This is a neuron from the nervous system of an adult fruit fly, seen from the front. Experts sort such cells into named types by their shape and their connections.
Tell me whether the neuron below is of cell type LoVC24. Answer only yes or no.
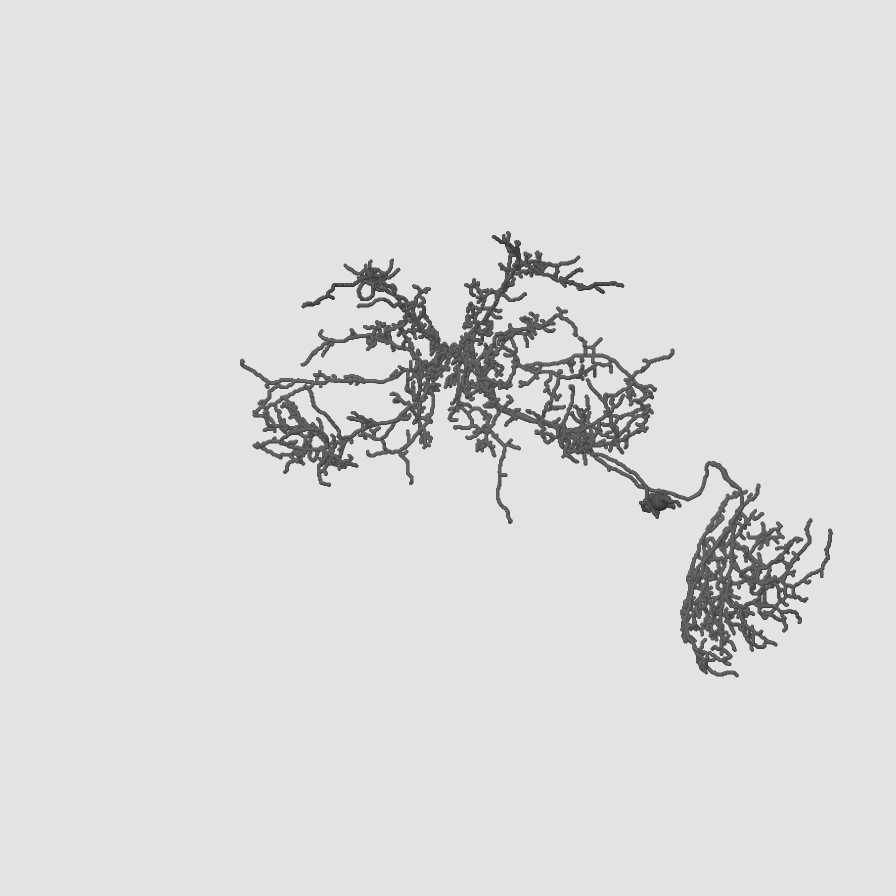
no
